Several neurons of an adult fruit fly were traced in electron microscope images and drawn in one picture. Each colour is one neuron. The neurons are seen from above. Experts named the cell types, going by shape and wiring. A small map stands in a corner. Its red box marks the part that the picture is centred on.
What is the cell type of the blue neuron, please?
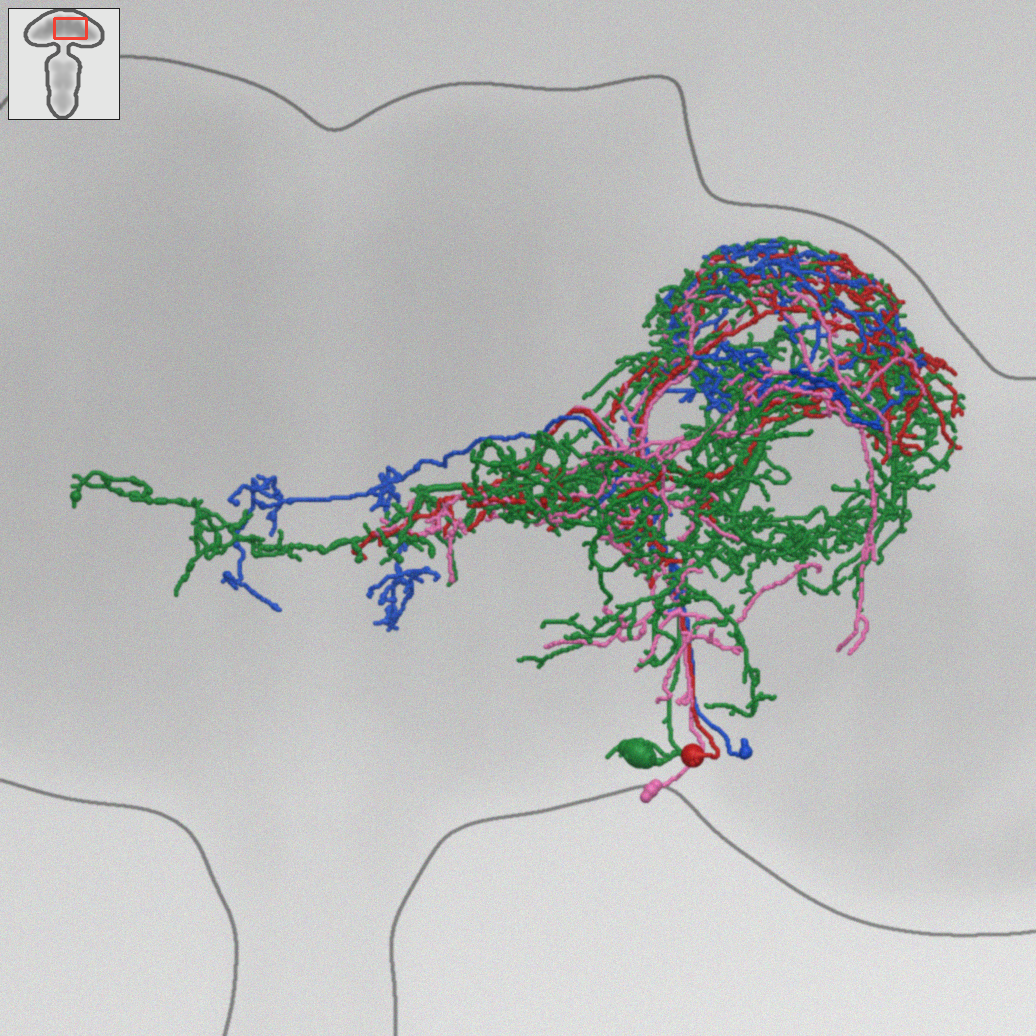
AVLP530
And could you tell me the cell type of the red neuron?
AVLP523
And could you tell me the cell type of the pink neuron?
AVLP522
